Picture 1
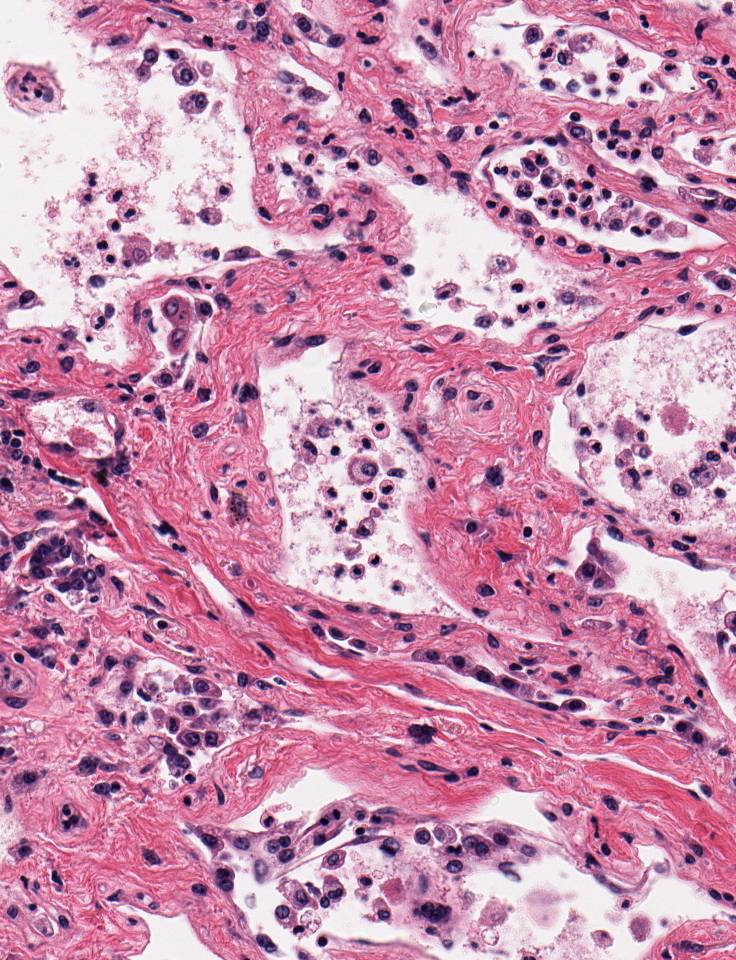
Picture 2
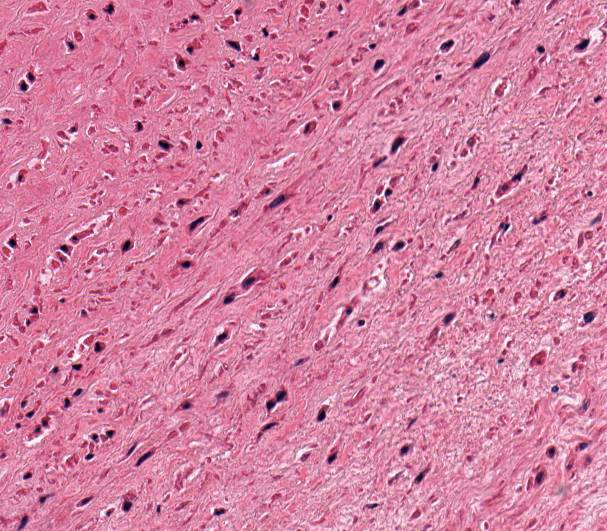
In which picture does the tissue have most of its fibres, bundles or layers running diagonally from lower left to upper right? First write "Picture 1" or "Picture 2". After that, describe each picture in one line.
Picture 2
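In picture 1: The field is made of irregular open spaces separated by thick pink fibrous bands that run mostly from upper left to lower right.
In picture 2: The fibres and elongated nuclei run diagonally from lower left to upper right across the field.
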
